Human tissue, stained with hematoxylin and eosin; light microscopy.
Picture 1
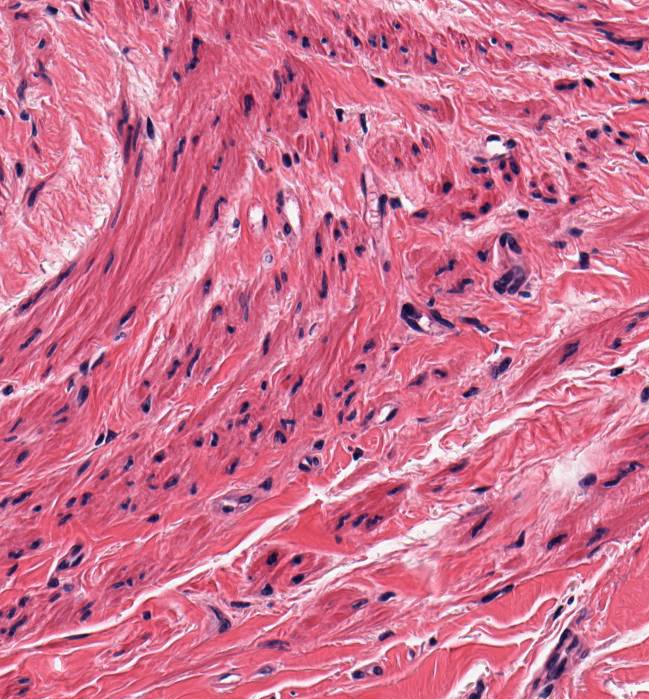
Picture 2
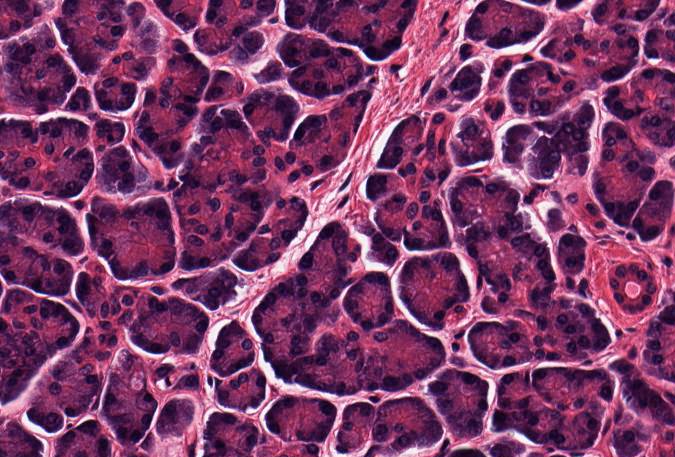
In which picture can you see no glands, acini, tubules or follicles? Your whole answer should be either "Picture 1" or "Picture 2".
Picture 1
